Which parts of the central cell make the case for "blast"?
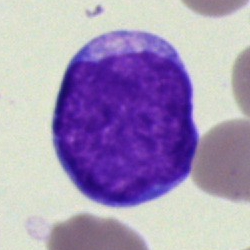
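Begin with the nucleus: it fills most of this blast, leaving only a scant rim of cytoplasm.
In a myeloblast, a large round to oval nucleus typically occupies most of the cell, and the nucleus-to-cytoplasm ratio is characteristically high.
Now the chromatin: it is fine and fairly evenly spread, without large dark clumps.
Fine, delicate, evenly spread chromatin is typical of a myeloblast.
The cytoplasm is widest at the top of the cell, and at the rim it is deep blue.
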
